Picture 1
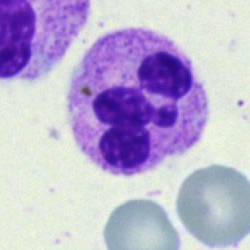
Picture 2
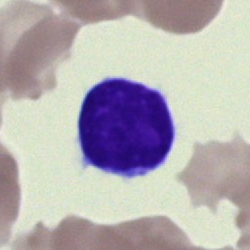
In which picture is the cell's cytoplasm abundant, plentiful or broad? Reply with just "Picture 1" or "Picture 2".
Picture 1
